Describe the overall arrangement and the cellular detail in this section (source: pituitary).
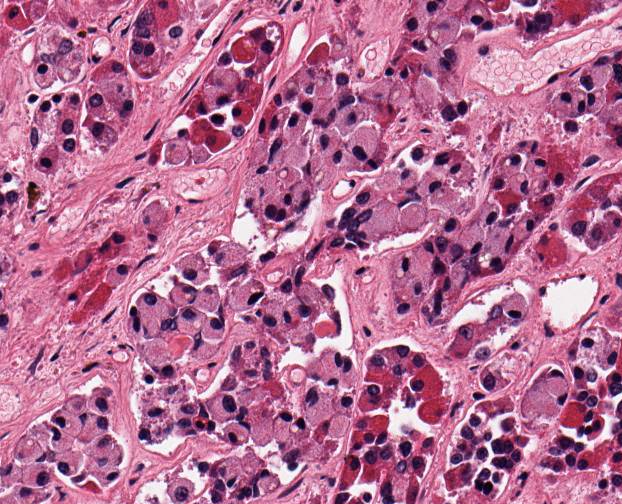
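Round, darkly stained nuclei fill the cells of the nests. Between nests, the septa consist of pink collagen with scattered spindle-shaped nuclei. No fat cells are present. White cleft-like spaces part many nests from the surrounding septa.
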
